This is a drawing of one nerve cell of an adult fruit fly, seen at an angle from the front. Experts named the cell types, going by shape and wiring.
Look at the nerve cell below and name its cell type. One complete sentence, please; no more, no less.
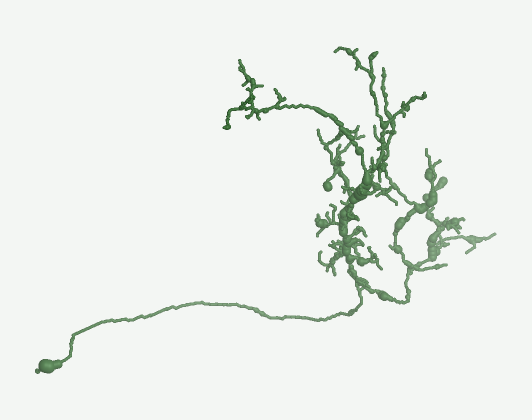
To the cell type IN14A093 belongs this nerve cell.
